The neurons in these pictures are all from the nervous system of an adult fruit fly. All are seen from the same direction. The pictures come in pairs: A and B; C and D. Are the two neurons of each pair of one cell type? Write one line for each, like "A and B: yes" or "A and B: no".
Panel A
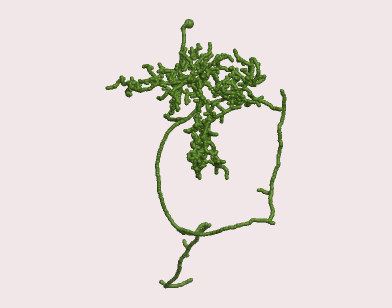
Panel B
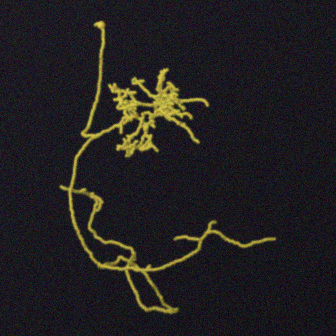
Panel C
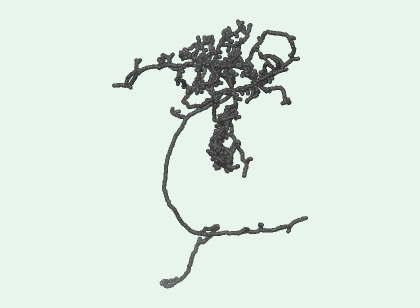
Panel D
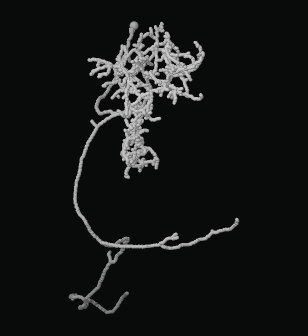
A and B: no
C and D: yes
